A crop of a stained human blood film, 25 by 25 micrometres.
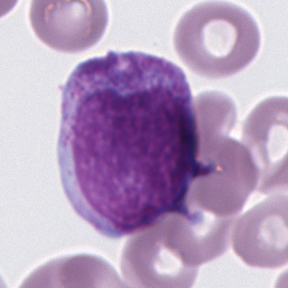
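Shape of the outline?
Irregular and somewhat angular, not smoothly round.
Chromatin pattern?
Finely granular, evenly spread, no coarse dark clumps.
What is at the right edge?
A small pointed projection sticks out; red cells lie against that side.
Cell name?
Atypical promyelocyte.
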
